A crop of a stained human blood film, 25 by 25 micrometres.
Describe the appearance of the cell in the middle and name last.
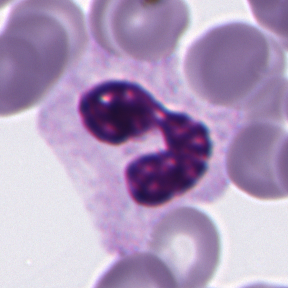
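An irregular, angular outline, not a round one, encloses this cell. Its nucleus is divided into lobes, with a thin strand joining the upper-left lobe to the rest. Fine, dust-like pinkish granules fill the cytoplasm, in which no vacuoles are seen. This is a segmented neutrophil.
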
